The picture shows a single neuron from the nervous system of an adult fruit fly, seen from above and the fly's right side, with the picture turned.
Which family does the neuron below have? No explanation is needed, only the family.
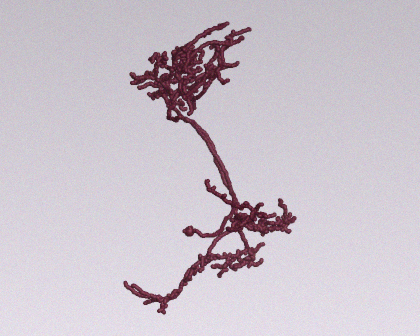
hemilineage DM1_antero_dorsal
